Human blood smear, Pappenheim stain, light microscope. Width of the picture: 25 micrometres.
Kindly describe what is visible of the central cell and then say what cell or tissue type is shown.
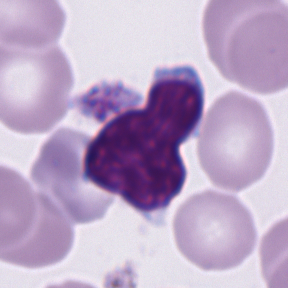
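First, a deep notch on the nucleus's upper left gives it a waisted, two-part outline. Second, no nucleoli are seen. Third, cytoplasm is scant; the nucleus fills almost the whole cell. It shows mainly as a thin fringe along the top right edge. Result: typical lymphocyte.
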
